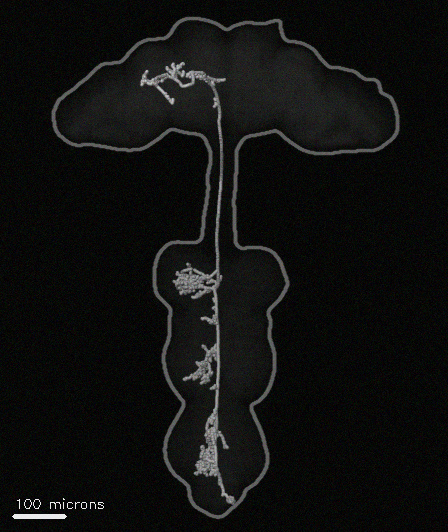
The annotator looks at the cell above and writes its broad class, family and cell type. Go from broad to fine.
ascending neuron; hemilineage 09B; AN09B004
